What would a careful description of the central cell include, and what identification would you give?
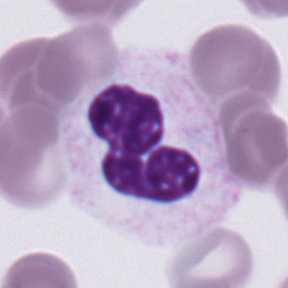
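Dense, dark purple, coarsely clumped chromatin. Wide rim of pale pinkish cytoplasm around the nucleus. Fine pink granules scattered throughout the cytoplasm; no vacuoles. A segmented neutrophil.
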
